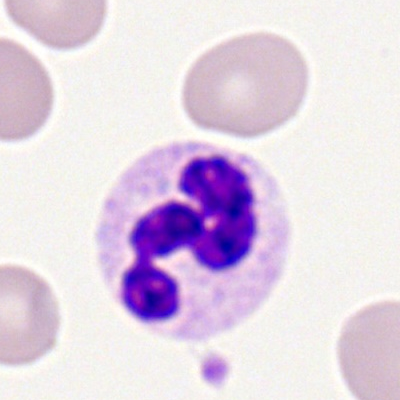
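Segmented neutrophil, centre of a stained blood smear. Outline round and smooth. Nucleus divided into three lobes; lowest lobe joined to the rest by a narrow strand. Cytoplasm abundant, pale pinkish-lilac.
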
